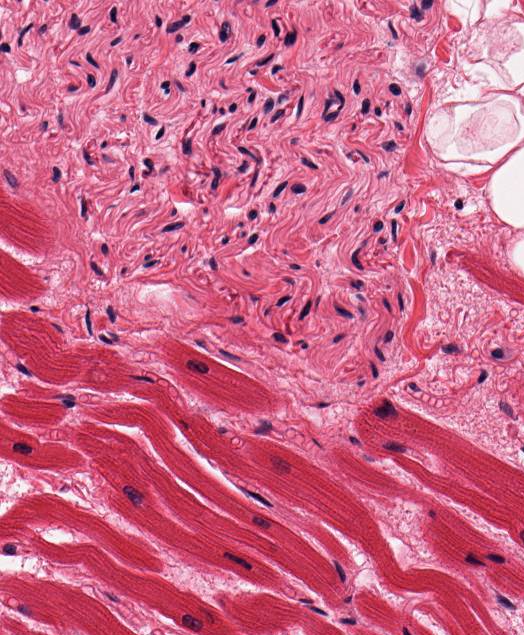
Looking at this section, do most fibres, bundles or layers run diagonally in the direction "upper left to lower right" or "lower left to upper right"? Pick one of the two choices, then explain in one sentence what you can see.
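Upper left to lower right. The muscle fibres in the lower half run diagonally from upper left to lower right.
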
